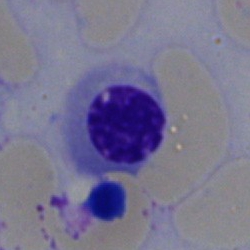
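Erythroblast in the middle of a stained human bone marrow smear under the light microscope. Notice that its nucleus sits off-centre, toward the right side of the cell. Look closely at the chromatin: it is dark purple and coarsely clumped. Around the nucleus runs a moderate rim of pale greyish-blue cytoplasm.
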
